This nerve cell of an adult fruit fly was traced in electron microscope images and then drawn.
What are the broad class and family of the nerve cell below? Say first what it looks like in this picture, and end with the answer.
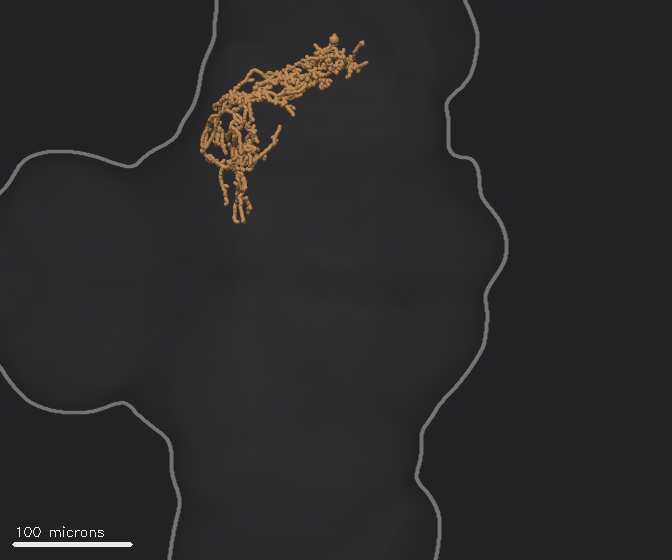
The cell body can be seen at the top of the picture. From top to bottom in the picture it spans about 160 microns. This is a visual projection neuron. The family is hemilineage LHl3.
